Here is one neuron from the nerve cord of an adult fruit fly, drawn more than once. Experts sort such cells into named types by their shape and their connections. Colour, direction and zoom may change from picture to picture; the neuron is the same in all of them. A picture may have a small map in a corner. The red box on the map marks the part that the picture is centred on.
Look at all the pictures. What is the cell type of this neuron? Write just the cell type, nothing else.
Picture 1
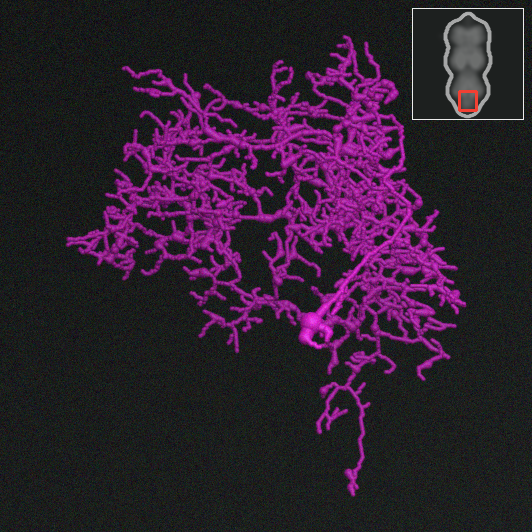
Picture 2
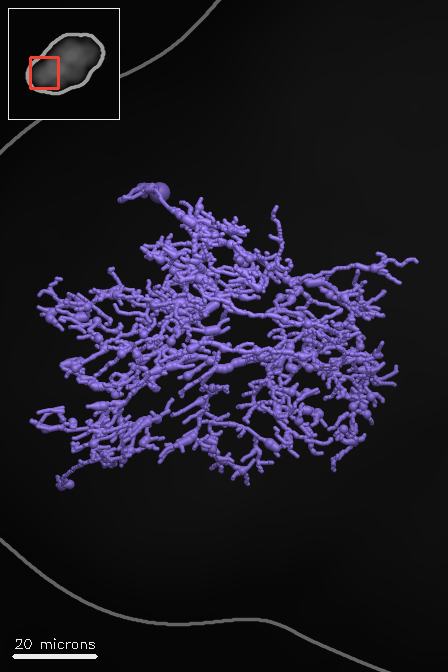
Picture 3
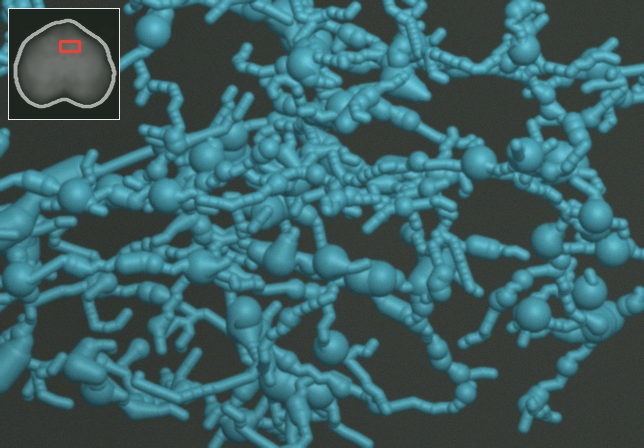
IN00A033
